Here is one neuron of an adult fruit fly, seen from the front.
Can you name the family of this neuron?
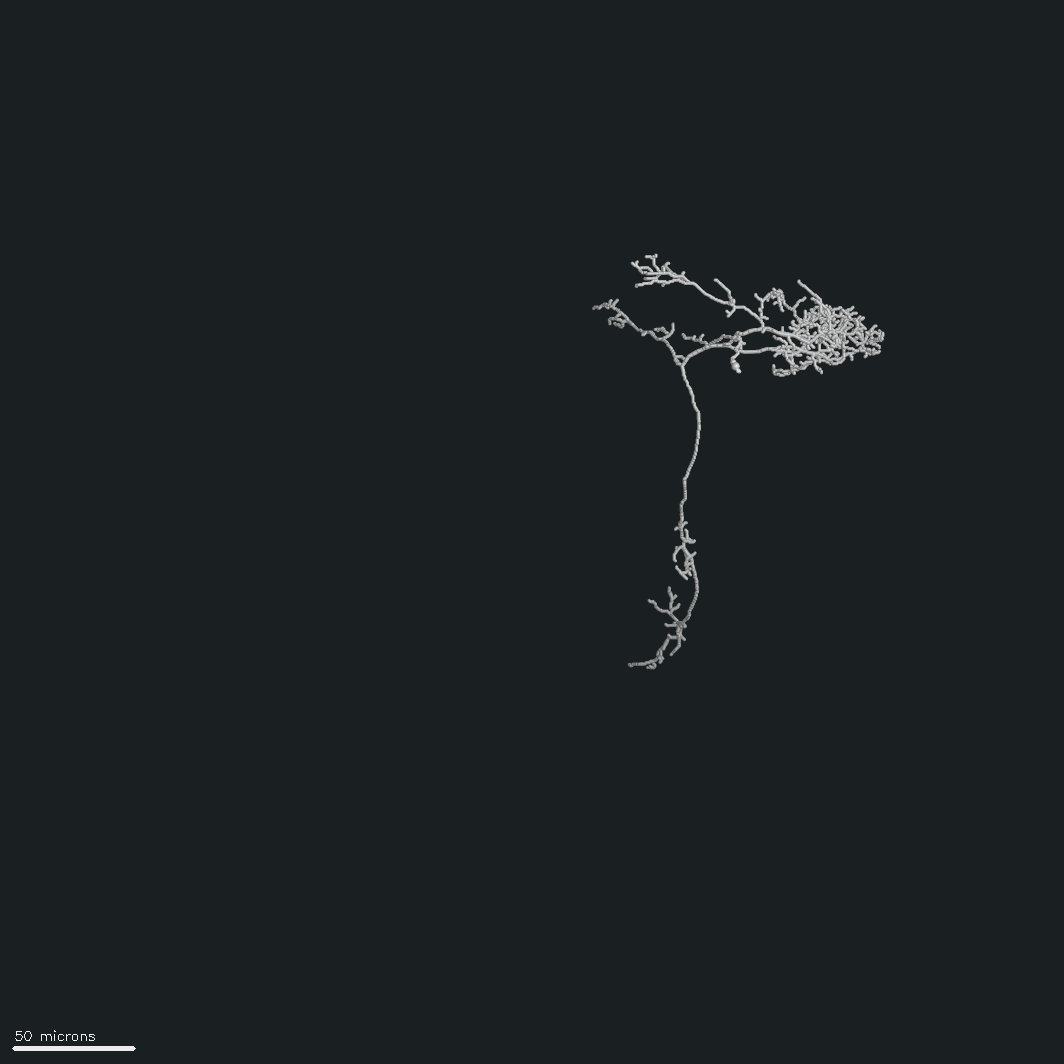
hemilineage CREa2_ventral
